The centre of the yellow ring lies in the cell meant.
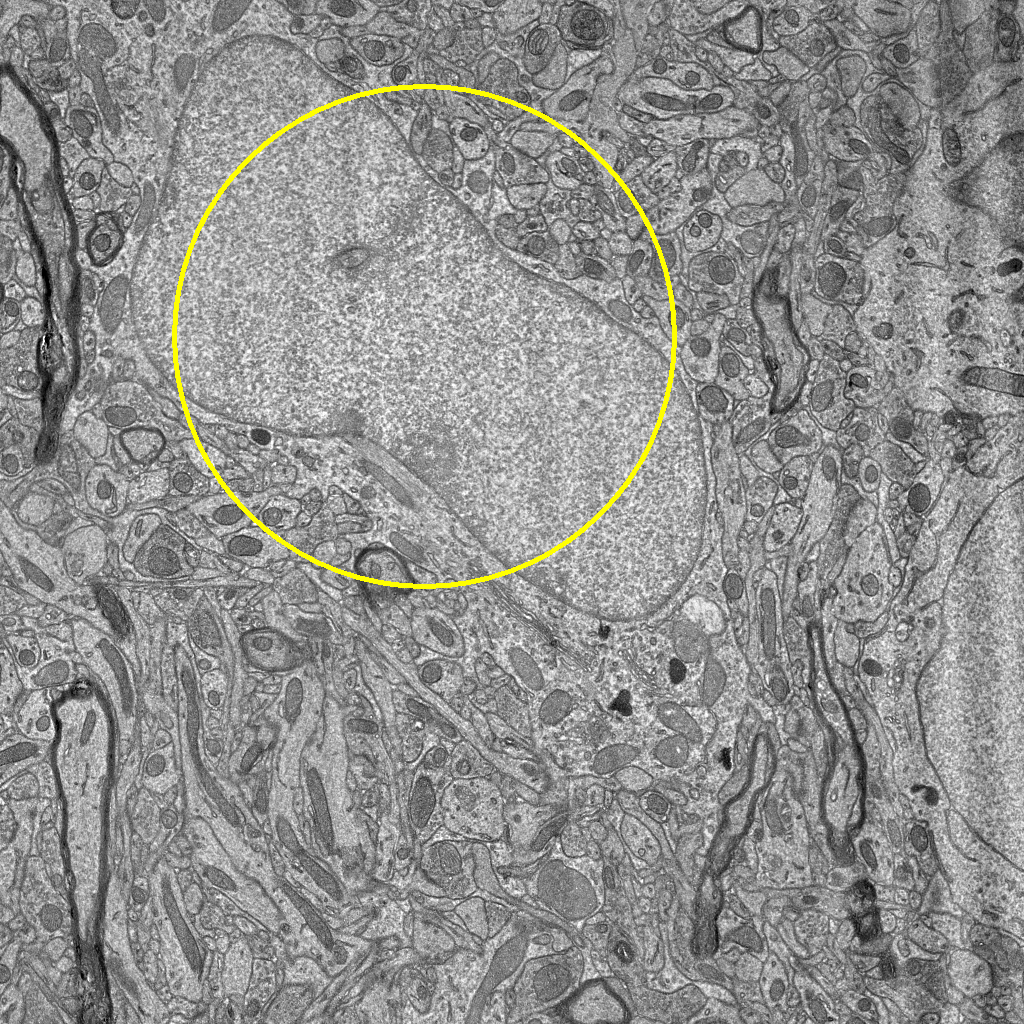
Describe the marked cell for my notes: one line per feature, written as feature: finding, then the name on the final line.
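Nucleus: a long oval, running upper left to lower right
Nucleolus: none that stands out
Inclusion: a small outlined oval inside the nucleus, up and left of the ring centre
Surroundings: neuropil of small, tightly packed profiles on every side
Name: astrocyte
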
